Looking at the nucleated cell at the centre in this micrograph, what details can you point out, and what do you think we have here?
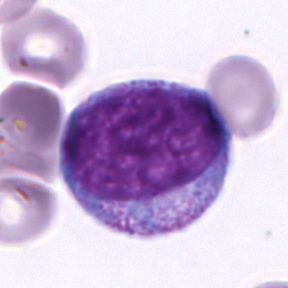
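Cell outline round and smooth. Nucleus a single oval mass without lobes. Fine reddish-purple granules scattered through the cytoplasm; no vacuoles seen. Name: promyelocyte.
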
